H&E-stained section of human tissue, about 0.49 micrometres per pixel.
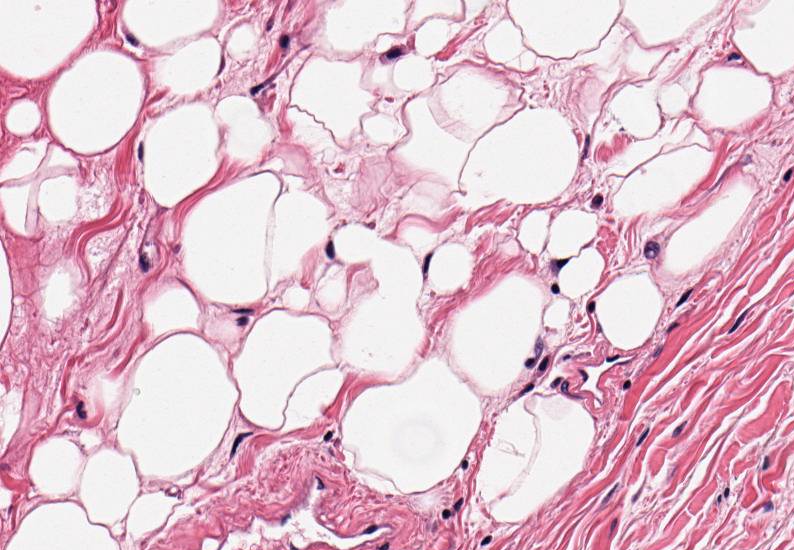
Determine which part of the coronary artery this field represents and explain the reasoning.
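This is fat: most of the field is adipocytes, clear empty rounded spaces, markedly varied in size.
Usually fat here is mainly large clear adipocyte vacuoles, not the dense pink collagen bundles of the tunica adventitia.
Still, I note dense pink collagen bundles in the lower right corner. Sparse small dark nuclei lie flattened at cell edges and in the septa.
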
